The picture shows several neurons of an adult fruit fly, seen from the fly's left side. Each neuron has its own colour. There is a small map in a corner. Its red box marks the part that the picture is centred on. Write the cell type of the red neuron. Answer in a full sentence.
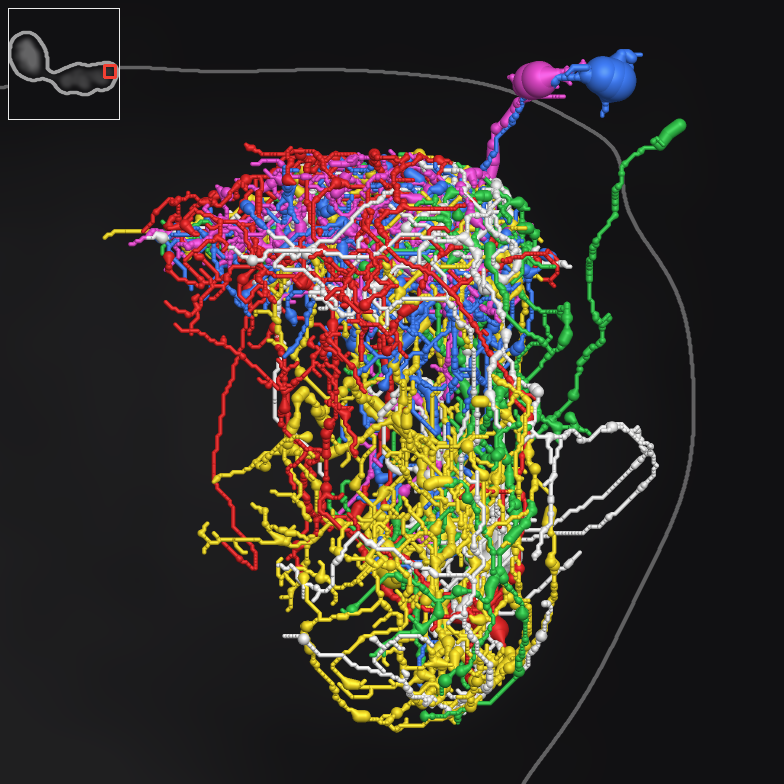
The cell type is INXXX326.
